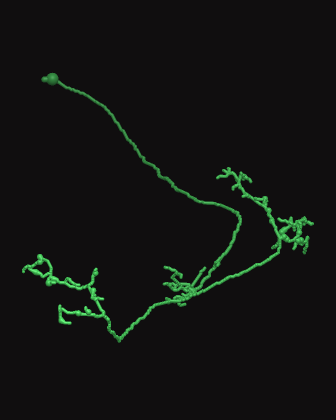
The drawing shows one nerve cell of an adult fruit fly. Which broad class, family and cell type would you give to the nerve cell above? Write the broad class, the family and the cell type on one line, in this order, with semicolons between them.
central-brain intrinsic neuron; class CX; vDeltaI_a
